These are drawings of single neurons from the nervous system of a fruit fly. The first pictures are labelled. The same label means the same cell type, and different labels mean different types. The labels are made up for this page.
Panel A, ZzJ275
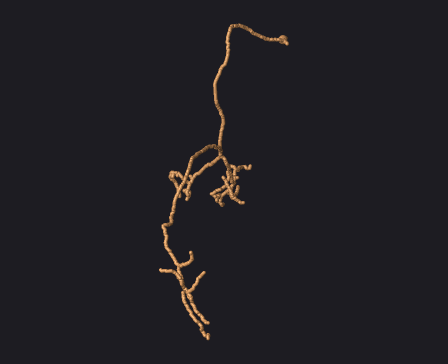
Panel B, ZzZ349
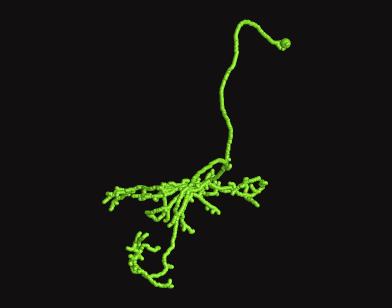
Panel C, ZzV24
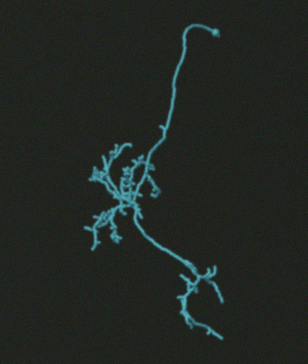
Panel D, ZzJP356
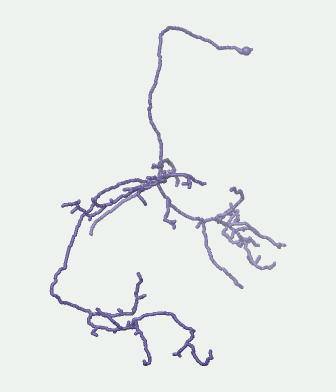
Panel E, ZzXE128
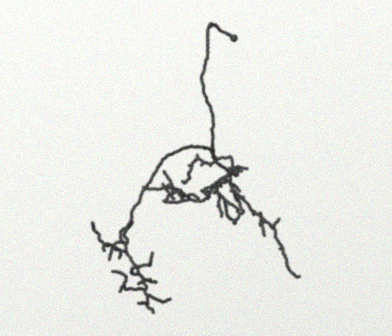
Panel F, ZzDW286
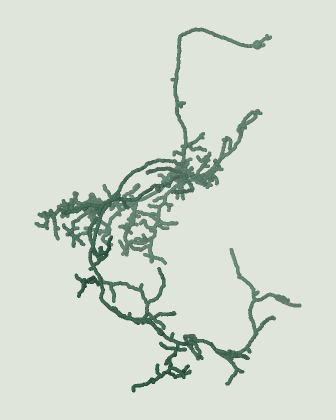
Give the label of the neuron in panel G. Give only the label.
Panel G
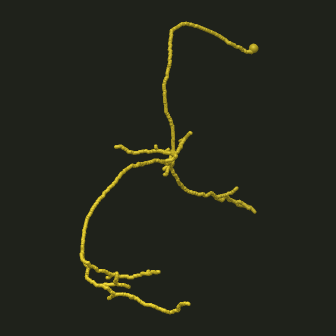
ZzJP356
